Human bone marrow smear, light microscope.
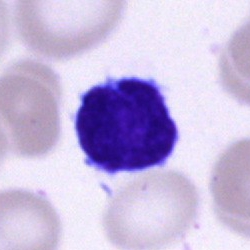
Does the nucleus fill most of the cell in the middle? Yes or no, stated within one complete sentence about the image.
Yes, the nucleus occupies most of the cell, leaving scant cytoplasm.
